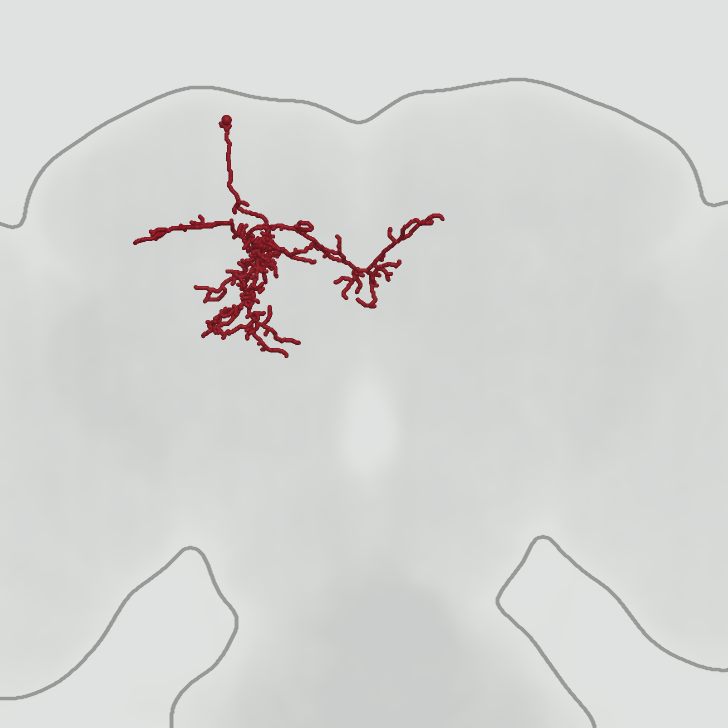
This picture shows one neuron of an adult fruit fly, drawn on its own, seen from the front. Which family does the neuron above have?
hemilineage CLp1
